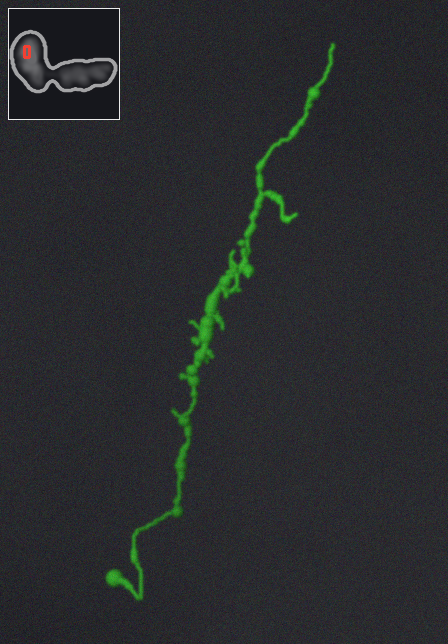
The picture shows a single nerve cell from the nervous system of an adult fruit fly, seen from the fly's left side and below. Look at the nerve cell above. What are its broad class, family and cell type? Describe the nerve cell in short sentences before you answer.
The cell body can be seen at the lower left of the picture. In this view it is more than twice as tall as it is wide. Its broad class is optic-lobe intrinsic neuron. The family is Dm. It is of cell type Dm3b.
